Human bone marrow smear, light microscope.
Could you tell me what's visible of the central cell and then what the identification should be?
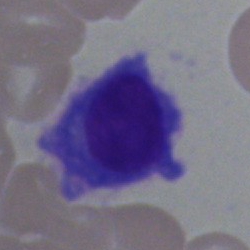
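The nucleus fills most of the cell, leaving a modest rim of deep blue cytoplasm. That cytoplasm is broadest on the lower-left side of the nucleus. Knob-like projections of cytoplasm stick out on the right and lower sides. Answer: plasma cell.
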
